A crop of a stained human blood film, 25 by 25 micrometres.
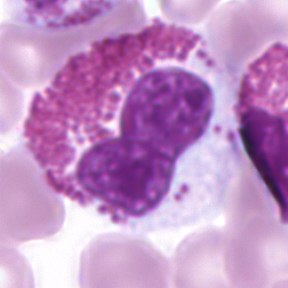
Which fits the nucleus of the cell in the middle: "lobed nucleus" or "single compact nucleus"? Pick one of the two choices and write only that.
Lobed nucleus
